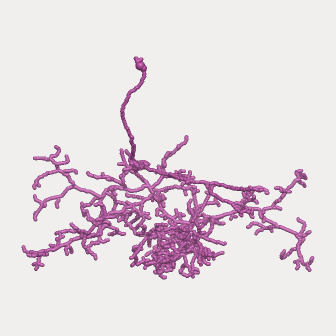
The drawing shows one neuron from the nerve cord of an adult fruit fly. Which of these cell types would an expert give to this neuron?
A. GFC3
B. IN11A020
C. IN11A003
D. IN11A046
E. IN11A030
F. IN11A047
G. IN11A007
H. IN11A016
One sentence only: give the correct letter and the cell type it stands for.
The neuron's type of cell is IN11A020, as in option B.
